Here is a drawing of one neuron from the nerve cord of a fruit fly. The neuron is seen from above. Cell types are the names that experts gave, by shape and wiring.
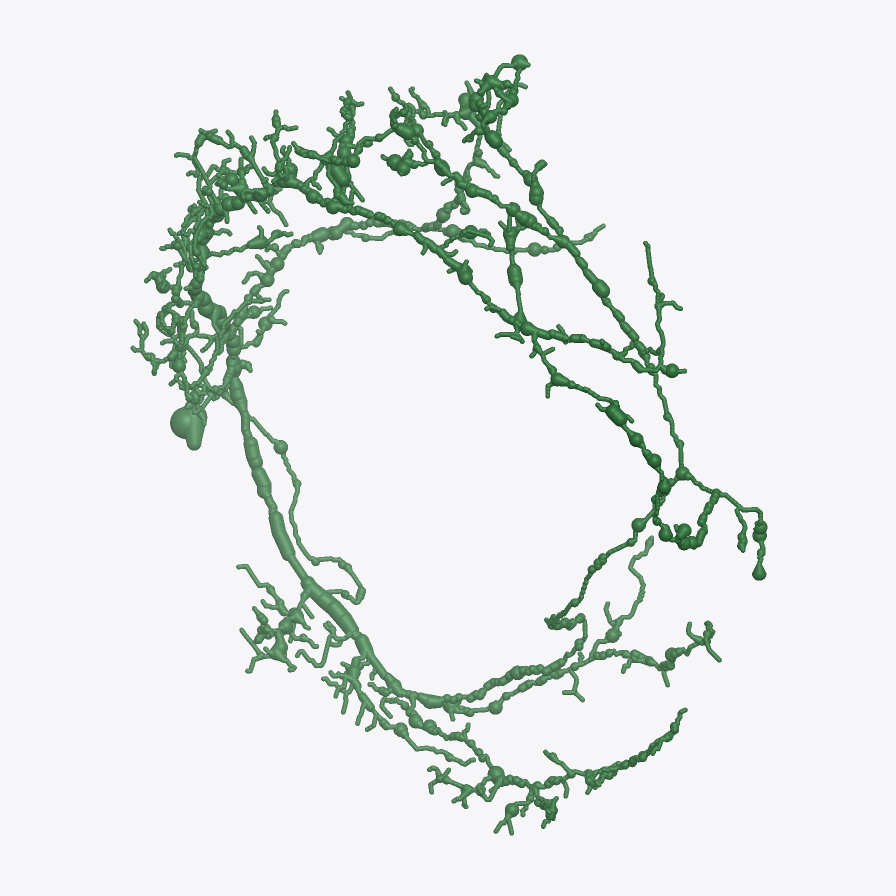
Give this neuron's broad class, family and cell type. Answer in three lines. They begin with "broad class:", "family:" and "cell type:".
broad class: nerve-cord intrinsic neuron
family: hemilineage 04B
cell type: IN04B038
